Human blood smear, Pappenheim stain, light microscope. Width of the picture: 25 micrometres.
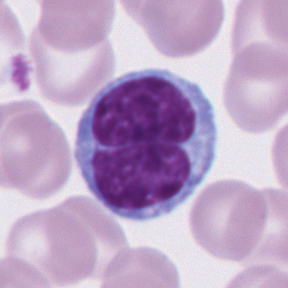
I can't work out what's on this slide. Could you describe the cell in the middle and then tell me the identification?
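Round and fairly smooth in outline, the central cell measures about 13 micrometres across. Its nucleus, about 12 by 10 micrometres, fills about 70% of the cell's area. A narrow horizontal cleft divides the nucleus into an upper and a lower lobe of roughly equal size. The chromatin is dark purple and coarsely clumped, with paler streaks between the clumps. The cell is a typical lymphocyte.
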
